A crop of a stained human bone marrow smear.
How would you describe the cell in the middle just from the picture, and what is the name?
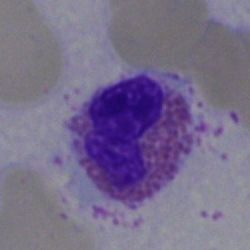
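Looking at the cell in the middle, the nuclear chromatin seems dense and dark purple. The nucleus sits toward the upper left, and most of the cytoplasm lies to its right, filled with coarse reddish-pink granules. The outline, as far as I can tell, is irregular and poorly defined rather than smooth. This is an eosinophil.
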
